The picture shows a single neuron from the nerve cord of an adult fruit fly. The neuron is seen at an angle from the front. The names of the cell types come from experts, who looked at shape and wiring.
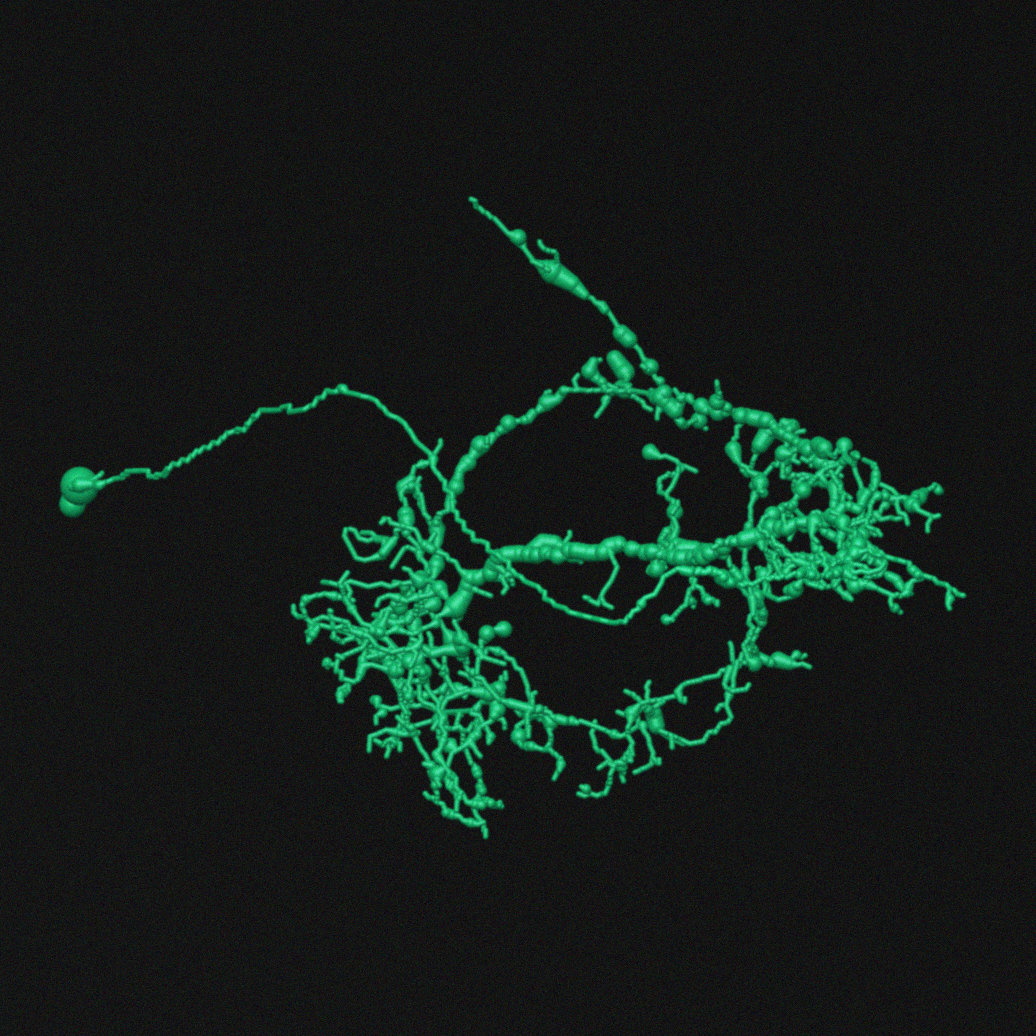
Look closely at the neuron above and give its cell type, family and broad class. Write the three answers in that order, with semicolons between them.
IN12B025; hemilineage 12B; nerve-cord intrinsic neuron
